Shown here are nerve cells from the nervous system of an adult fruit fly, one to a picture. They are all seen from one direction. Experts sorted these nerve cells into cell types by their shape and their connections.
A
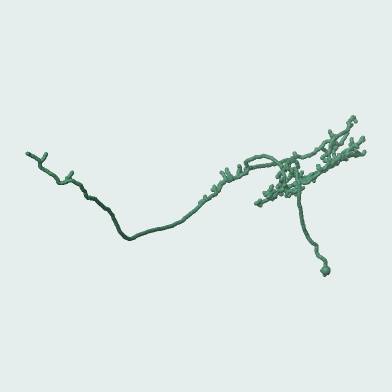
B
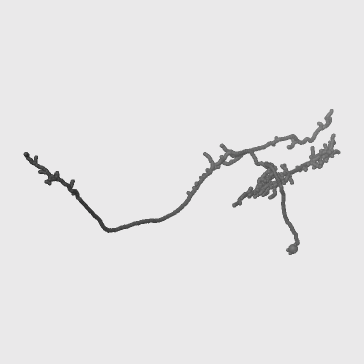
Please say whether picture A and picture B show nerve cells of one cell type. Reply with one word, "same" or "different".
same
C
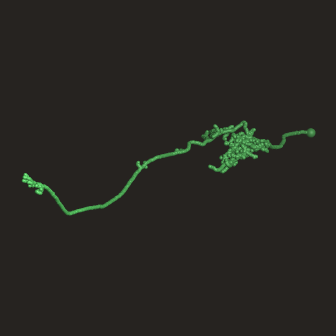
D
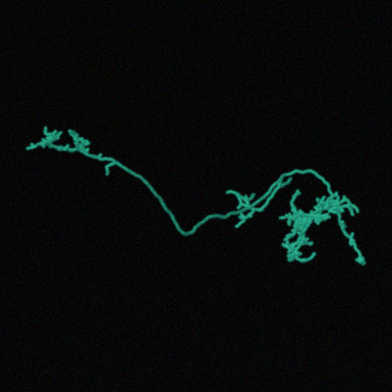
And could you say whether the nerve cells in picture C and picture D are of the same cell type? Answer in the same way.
different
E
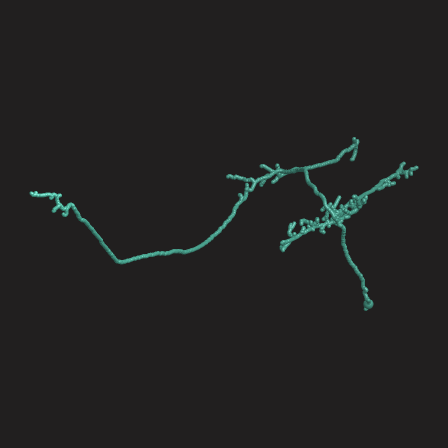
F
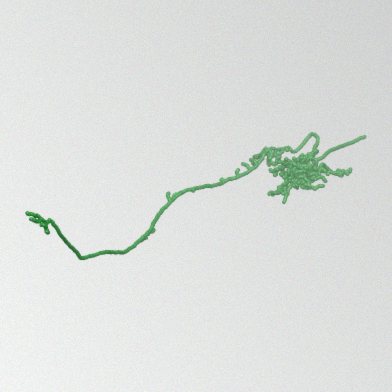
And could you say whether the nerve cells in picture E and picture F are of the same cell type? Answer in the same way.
different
